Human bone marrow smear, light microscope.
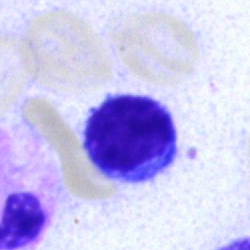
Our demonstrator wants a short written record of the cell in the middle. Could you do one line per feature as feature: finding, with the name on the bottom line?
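Nucleolus: not visible in the nucleus
Chromatin: dense, stained dark purple
Cytoplasm: thin rim, seen mainly along the lower edge of the cell
Granules: none visible
Cell type: lymphocyte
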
